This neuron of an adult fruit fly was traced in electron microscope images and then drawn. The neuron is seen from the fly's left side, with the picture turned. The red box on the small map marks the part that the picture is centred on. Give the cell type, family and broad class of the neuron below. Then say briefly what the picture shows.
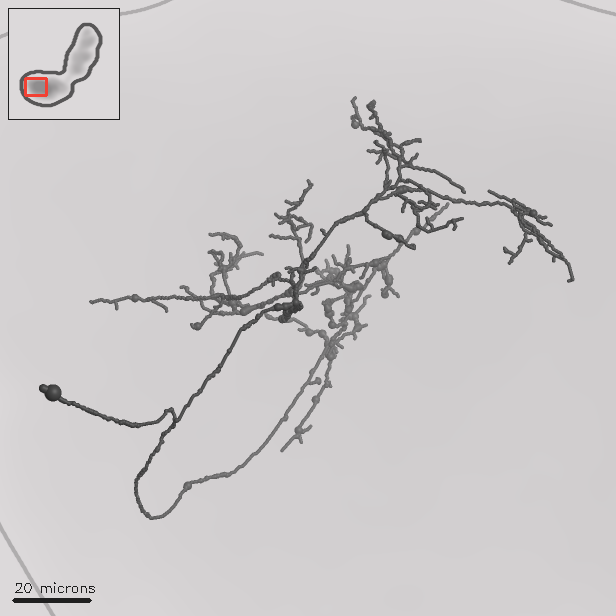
Its cell type is CB3001. The family is hemilineage SLPav1_medial. It is a central-brain intrinsic neuron. By the scale bar it is about 140 microns wide in this view. The picture shows dozens of branch ends.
